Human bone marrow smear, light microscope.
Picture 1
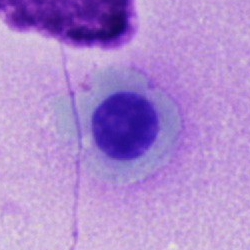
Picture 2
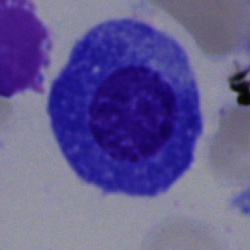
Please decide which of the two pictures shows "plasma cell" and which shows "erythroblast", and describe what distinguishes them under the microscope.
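Picture 2's the plasma cell, and picture 1's the erythroblast. The cytoplasm is where they part ways most: pale greyish-blue in picture 1, but abundant and a deep, intense blue in picture 2.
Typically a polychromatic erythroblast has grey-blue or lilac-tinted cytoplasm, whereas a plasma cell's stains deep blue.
In picture 2 the nucleus sits slightly off-centre, leaving a wider band of cytoplasm on the upper left than on the right.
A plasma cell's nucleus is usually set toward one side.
Small pale dots are scattered through that blue cytoplasm, though no distinct purple or red granules show, and picture 1 has no visible granules at all.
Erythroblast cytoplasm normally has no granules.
The erythroblast's chromatin is dark purple and dense, with only faint lighter patches. The plasma cell's outline is broadly round to oval, its edge slightly uneven and gently scalloped. The darker purple cell cut off at the upper left edge of picture 2 sits apart from the plasma cell.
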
